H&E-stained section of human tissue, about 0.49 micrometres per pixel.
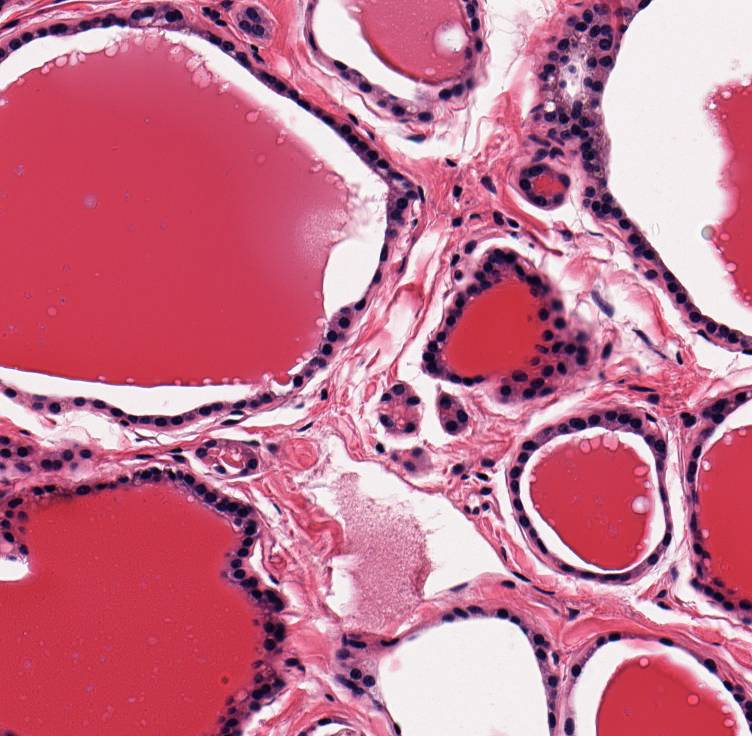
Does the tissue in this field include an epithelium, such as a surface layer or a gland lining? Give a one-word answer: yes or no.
Yes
